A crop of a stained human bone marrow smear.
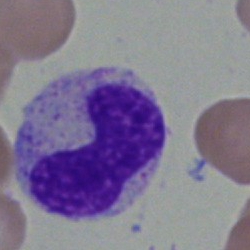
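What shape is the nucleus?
Kidney-shaped, with its indentation on the upper left side.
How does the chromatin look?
Dark purple and coarsely clumped, with no nucleoli visible.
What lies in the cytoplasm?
Fine purplish granules, scattered throughout.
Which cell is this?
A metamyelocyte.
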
